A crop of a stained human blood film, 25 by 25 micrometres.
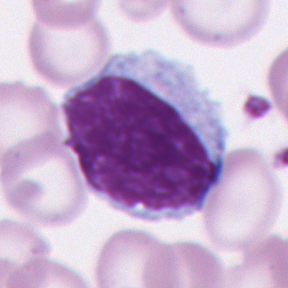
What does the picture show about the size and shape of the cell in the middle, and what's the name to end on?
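Looking first at size, I make the cell about 14 micrometres across. The nucleus is oval, about 15 by 10 micrometres, its long axis running from upper left to lower right, and it fills about 70% of the cell's area. Its chromatin is dense and dark purple, though I can pick out faint paler streaks. The cytoplasm, pale greyish blue, sits mostly on the upper right side of the nucleus. This is a typical lymphocyte.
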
